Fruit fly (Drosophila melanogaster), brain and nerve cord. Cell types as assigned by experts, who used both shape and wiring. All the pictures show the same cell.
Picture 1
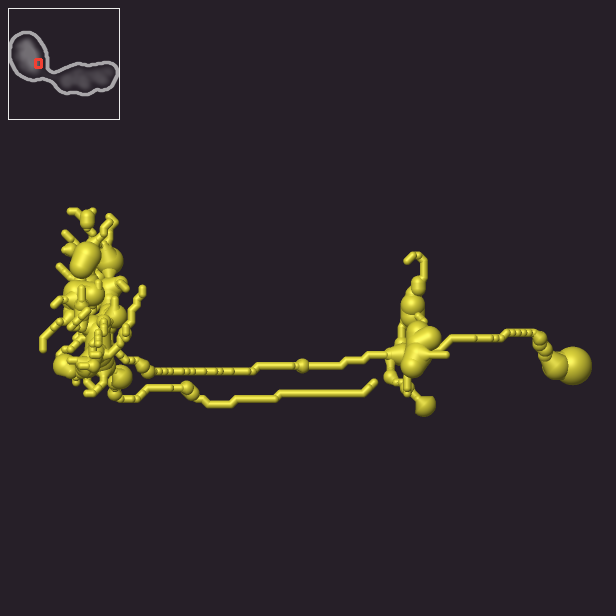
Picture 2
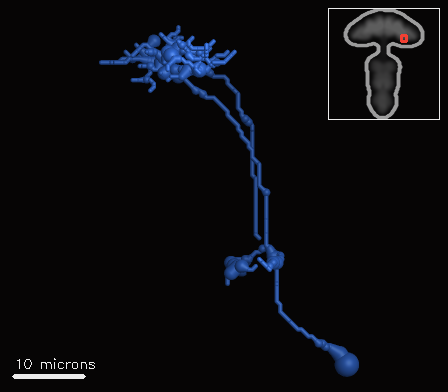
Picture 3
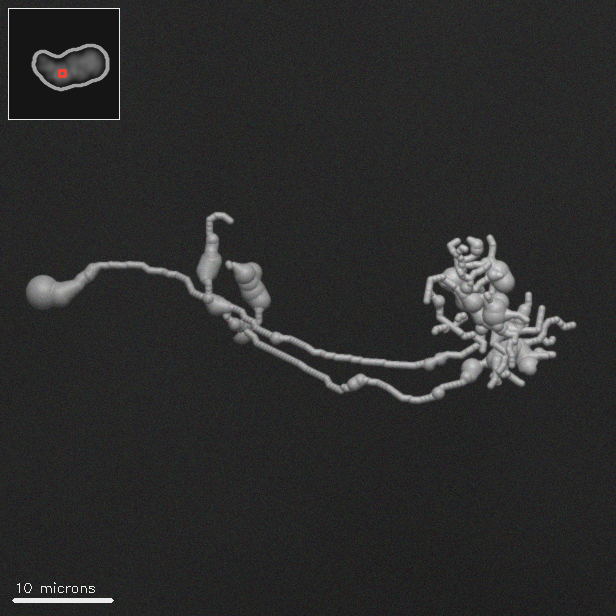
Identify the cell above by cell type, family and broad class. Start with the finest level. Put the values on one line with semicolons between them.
T5d; T; optic-lobe intrinsic neuron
